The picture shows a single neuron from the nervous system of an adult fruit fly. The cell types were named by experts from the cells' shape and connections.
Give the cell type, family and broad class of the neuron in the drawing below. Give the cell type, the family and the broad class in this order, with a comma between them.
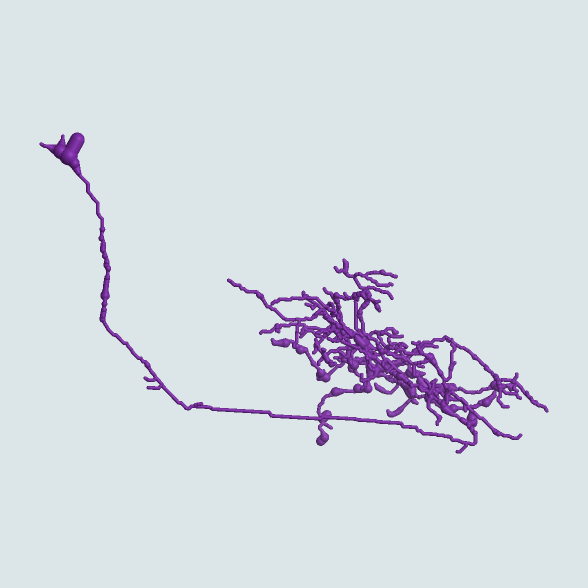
IN06A119, hemilineage 06A, nerve-cord intrinsic neuron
